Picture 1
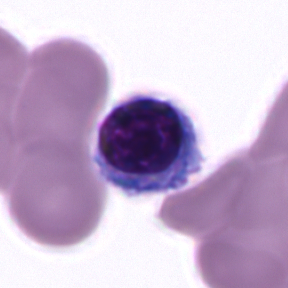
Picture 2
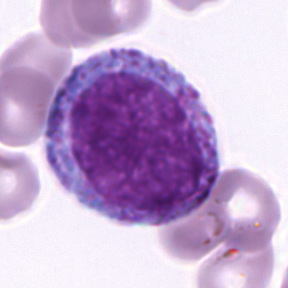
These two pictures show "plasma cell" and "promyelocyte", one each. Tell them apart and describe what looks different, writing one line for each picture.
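In picture 1 we see a plasma cell: The outer edge of the cytoplasm at the lower right is ragged with small projections.
In picture 2 we see a promyelocyte: The cell outline is round to slightly oval with a smooth edge.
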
